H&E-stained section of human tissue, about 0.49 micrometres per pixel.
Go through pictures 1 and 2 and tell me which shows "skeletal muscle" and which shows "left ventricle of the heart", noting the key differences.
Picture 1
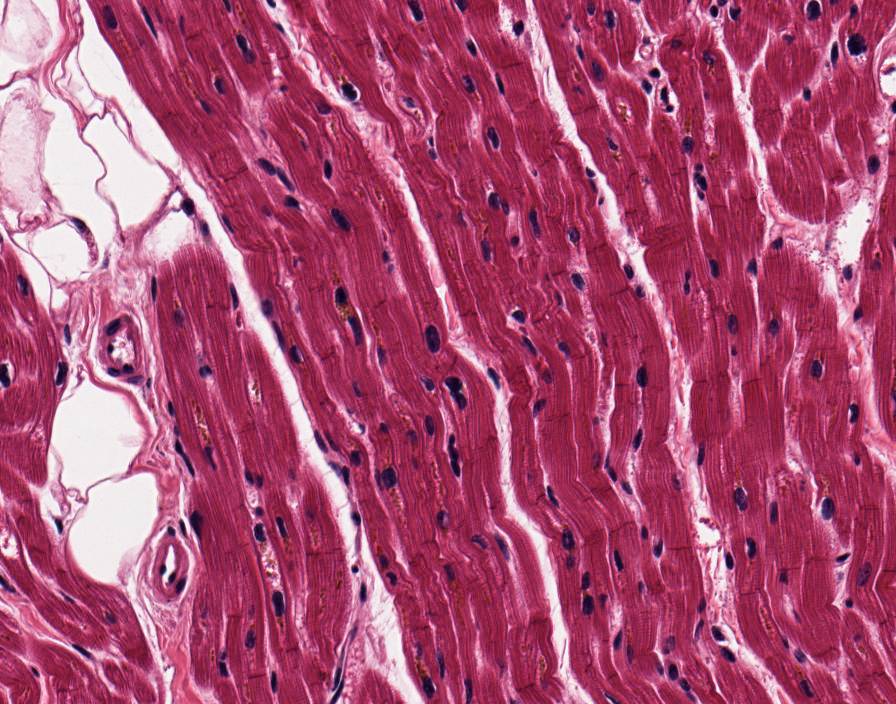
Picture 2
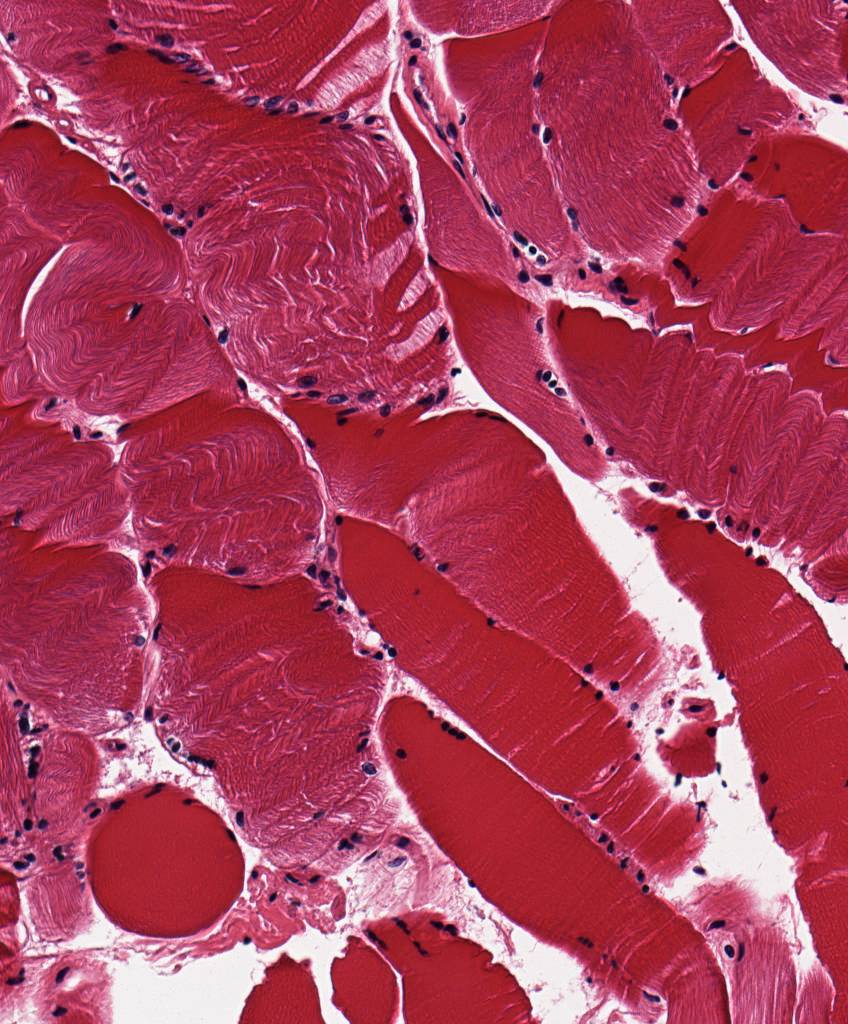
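Of the two, picture 1 is the left ventricle of the heart and picture 2 is skeletal muscle. In the left ventricle the fibres branch and join their neighbours instead of running as separate unbranched cylinders, with fine cross-striations along their pink cytoplasm. Thin dark transverse lines, the intercalated discs, cross the fibres at intervals, and yellow-brown granular pigment lies at the ends of many nuclei.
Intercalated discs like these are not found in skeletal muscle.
In picture 2 the fibres run in several directions, cut lengthwise, obliquely or across, and stain a strong eosin red, several in the lower part uniformly deep red with little internal texture. Its small, dark, flattened nuclei lie at the fibre edges.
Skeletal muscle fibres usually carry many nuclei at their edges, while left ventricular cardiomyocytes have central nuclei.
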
